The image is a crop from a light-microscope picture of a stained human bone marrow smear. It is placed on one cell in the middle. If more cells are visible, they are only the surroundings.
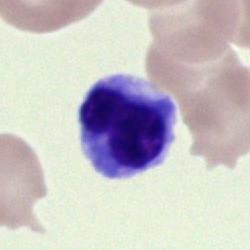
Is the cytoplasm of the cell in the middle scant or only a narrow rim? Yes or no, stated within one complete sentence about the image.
Yes, what cytoplasm the cell has forms just a thin rim.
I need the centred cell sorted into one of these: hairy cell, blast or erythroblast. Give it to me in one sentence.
Framed in the middle of the crop is an erythroblast.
